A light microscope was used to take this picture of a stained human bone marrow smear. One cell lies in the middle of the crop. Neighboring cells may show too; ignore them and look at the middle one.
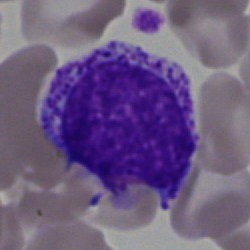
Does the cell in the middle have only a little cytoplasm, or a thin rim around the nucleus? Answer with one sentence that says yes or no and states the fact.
Yes, it is a narrow rim of cytoplasm that surrounds the nucleus.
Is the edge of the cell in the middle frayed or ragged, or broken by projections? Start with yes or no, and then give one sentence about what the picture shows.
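Yes. Small dark blebs protrude from the lower edge of the cell.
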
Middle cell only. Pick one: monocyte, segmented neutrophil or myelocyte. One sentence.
Classification of the middle cell gives a myelocyte.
